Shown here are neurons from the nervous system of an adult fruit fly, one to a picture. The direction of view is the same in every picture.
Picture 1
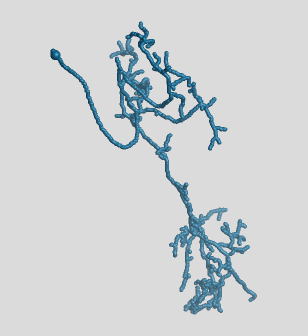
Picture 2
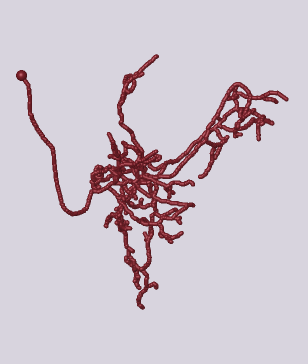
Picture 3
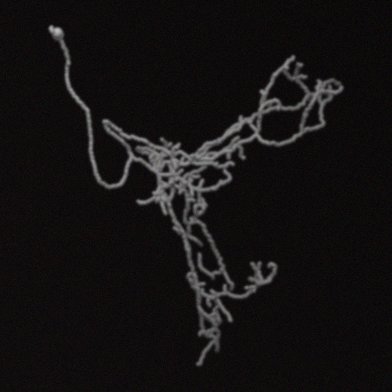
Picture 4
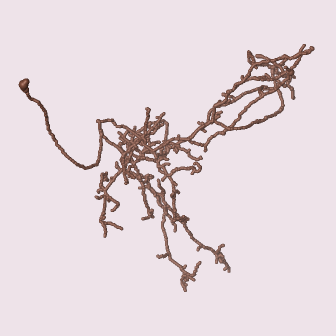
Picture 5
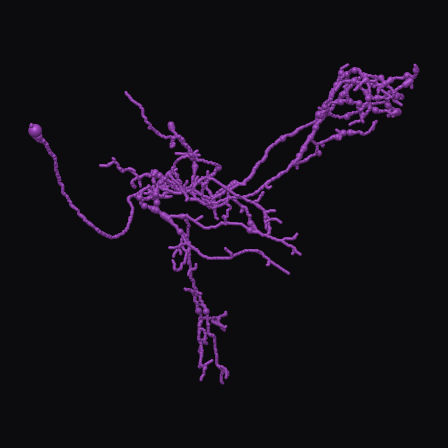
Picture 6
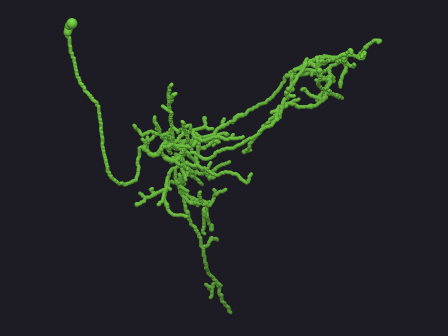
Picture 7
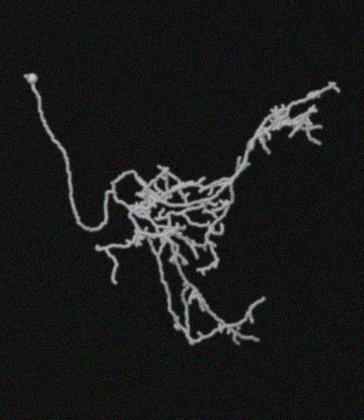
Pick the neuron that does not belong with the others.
Picture 1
